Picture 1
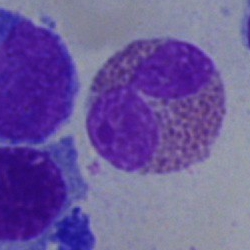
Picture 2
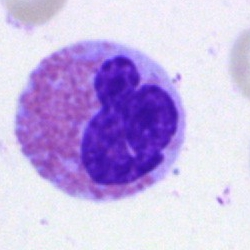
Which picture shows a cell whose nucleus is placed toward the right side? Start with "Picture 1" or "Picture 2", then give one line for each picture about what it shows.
Picture 2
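Picture 1: The nuclear lobes occupy the upper and left parts of the cell, leaving the granular cytoplasm mostly on the right.
Picture 2: The nucleus lies off-centre toward the right side of the cell.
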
